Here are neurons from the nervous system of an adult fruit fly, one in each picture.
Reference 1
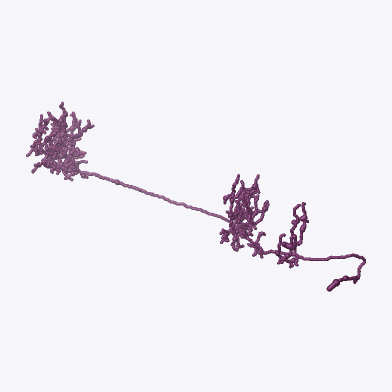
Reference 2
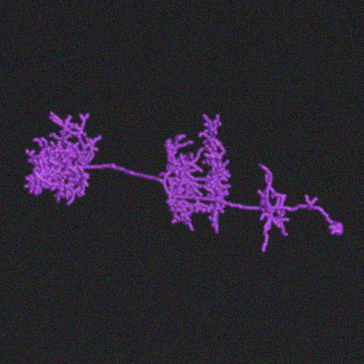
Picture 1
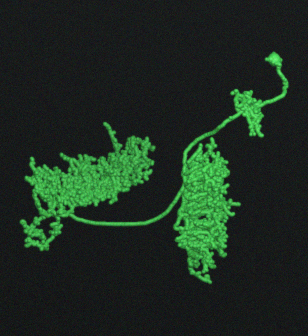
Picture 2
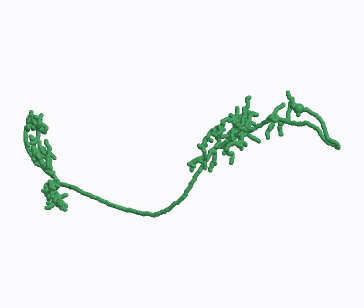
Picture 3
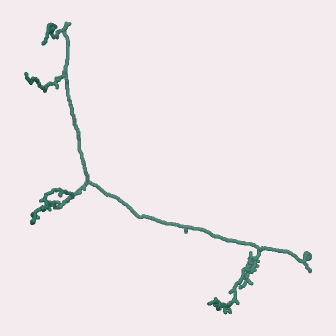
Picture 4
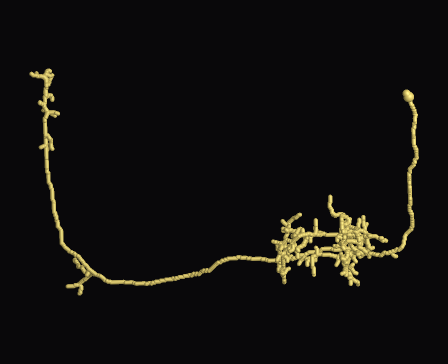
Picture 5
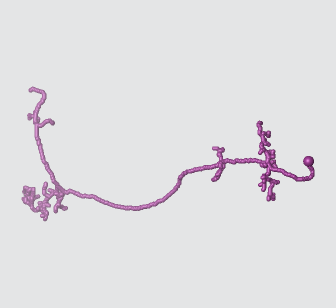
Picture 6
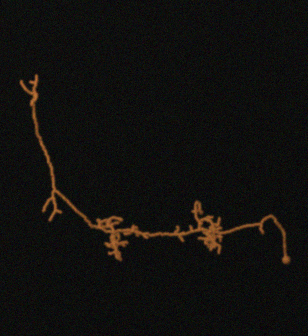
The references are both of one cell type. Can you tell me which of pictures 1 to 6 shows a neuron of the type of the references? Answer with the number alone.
2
